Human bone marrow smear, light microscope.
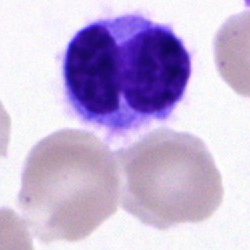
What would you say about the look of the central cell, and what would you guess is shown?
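Look first at the nucleus: a cleft running vertically divides it into two lobes. Its chromatin is dark purple and condensed. Around it, the cytoplasm makes only a scant rim of pale lilac-blue, easiest to see at the top and bottom of the cleft between the lobes. This central cell is a lymphocyte.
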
